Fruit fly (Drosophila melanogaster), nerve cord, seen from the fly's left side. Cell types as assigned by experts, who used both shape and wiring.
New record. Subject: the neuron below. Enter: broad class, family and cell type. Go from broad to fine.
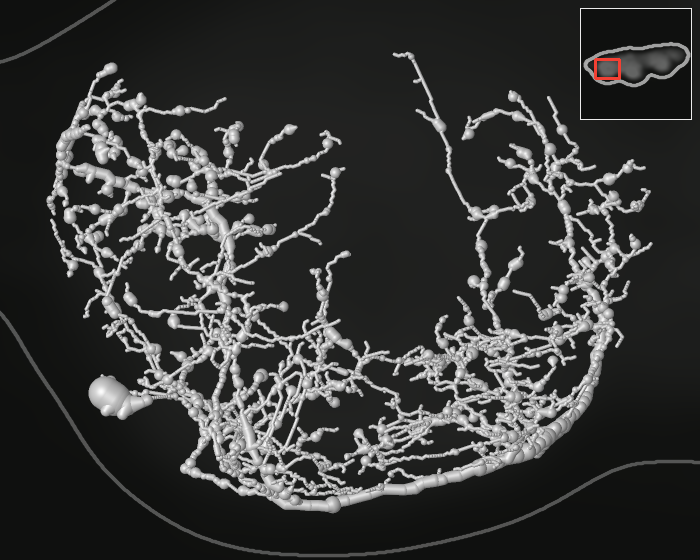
nerve-cord intrinsic neuron; hemilineage 13B; IN13B011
